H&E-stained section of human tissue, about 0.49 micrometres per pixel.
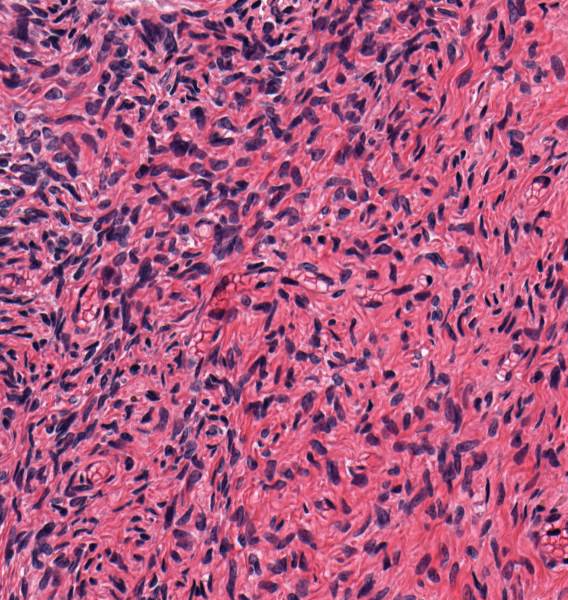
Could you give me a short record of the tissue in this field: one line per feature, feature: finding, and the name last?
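Cells: densely packed spindle cells filling the whole field fairly evenly
Epithelium: none anywhere
Nuclei: elongated, tapered, darkly stained, many slightly wavy or irregular
Cytoplasm: scant and pink, borders blending into the surrounding stroma
Pale cells: a few small groups, finely vacuolated, among the spindle cells, including near the centre and at the right edge
Tissue: ovary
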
